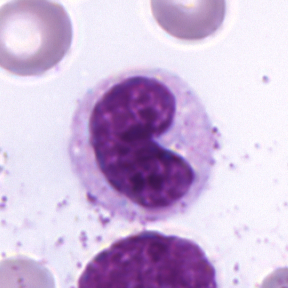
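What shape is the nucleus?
Bent into a C or kidney shape, its notch opening toward the right.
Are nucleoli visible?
No distinct nucleoli can be seen.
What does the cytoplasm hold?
Only fine, sparse, dust-like pinkish-purple granules.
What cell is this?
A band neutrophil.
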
